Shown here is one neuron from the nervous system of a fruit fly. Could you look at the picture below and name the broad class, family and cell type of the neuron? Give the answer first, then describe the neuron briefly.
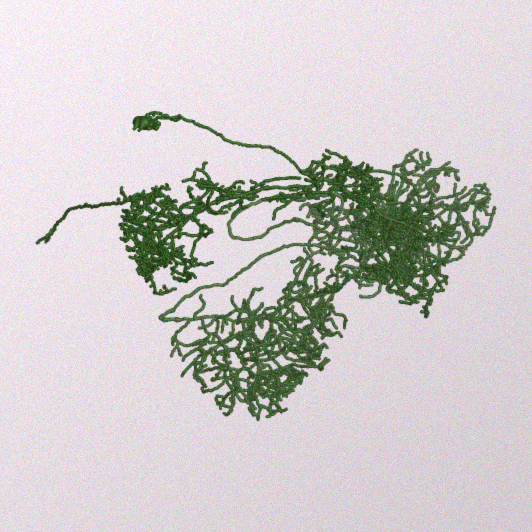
It is a central-brain intrinsic neuron. Its family is ALIN. Its cell type is AL-MBDL1. The picture shows more than a hundred branch ends. As drawn here it is wider than it is tall.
